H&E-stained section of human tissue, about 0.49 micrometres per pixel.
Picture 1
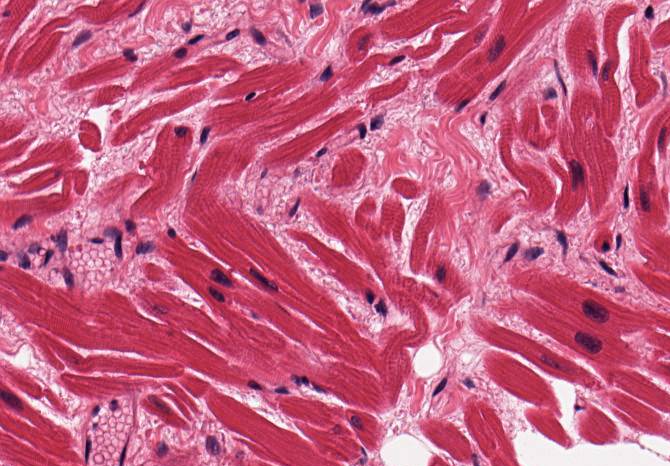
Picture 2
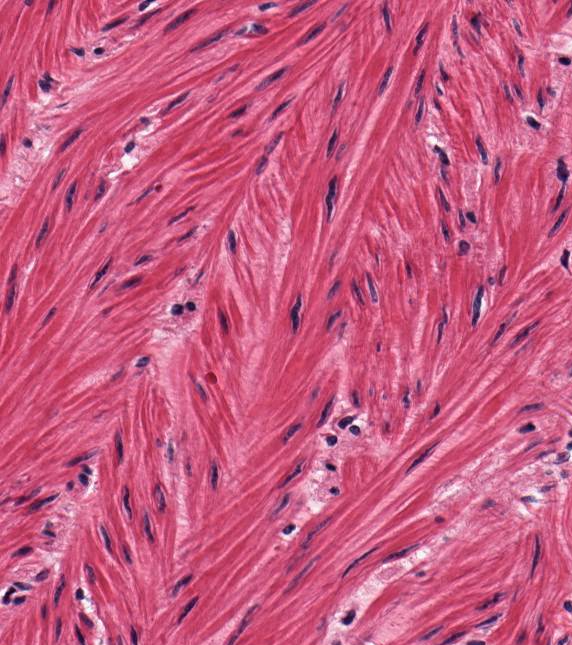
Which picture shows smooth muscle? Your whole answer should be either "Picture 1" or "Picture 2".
Picture 2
